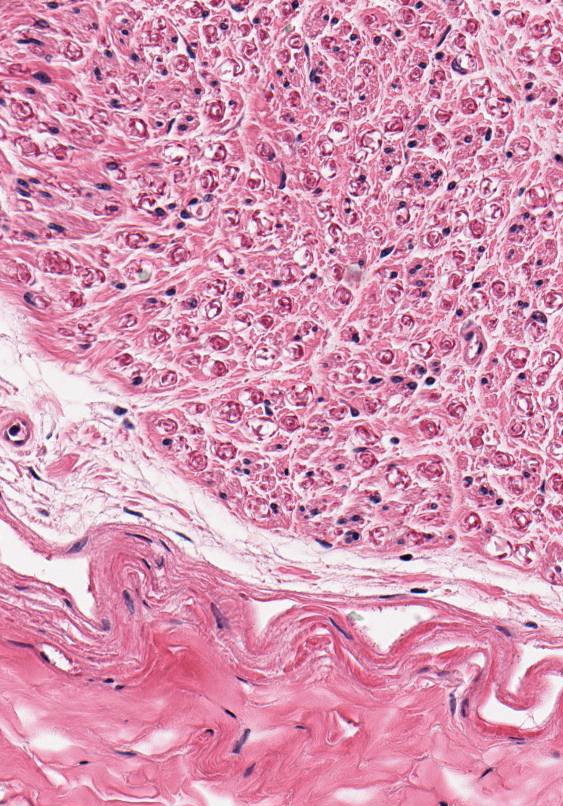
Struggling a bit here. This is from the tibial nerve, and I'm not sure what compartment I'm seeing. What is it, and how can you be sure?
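This is a nerve fascicle. It occupies the upper two-thirds of the field as a large bundle of closely packed small round profiles, cut in cross section. Most profiles have a central pink dot inside a pale clear ring.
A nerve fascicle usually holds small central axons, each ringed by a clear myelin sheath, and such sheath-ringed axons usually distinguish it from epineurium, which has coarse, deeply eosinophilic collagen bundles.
Sparse small dark oval or elongated nuclei lie between the profiles. Below it, on the left, runs a band of loose, pale, wispy connective tissue.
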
